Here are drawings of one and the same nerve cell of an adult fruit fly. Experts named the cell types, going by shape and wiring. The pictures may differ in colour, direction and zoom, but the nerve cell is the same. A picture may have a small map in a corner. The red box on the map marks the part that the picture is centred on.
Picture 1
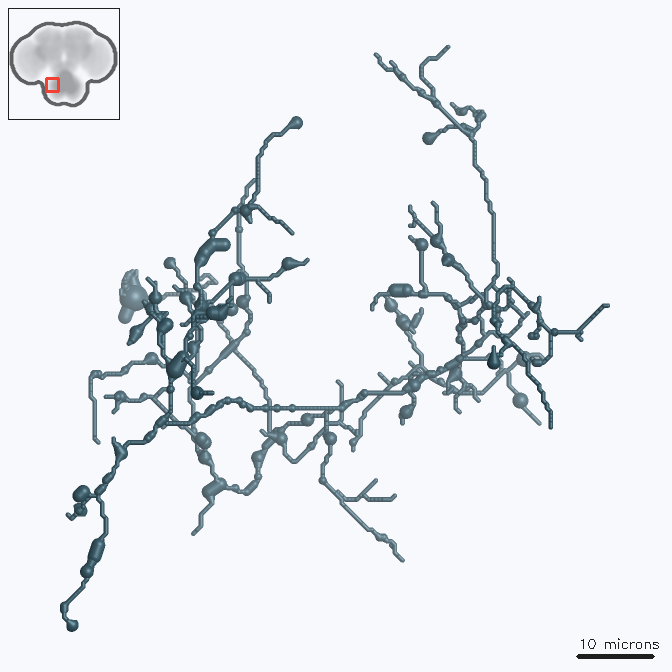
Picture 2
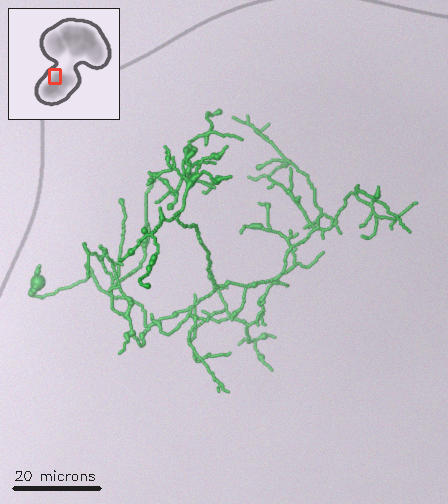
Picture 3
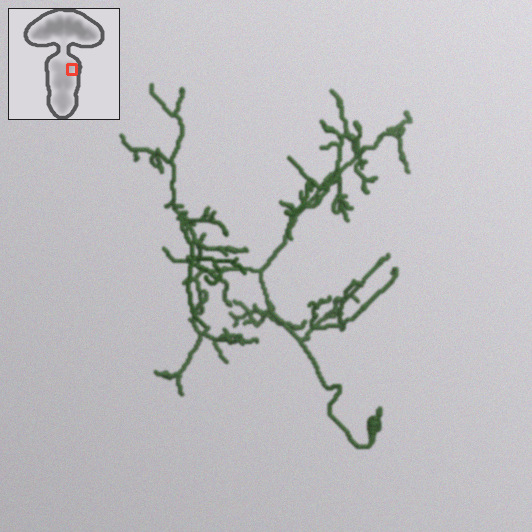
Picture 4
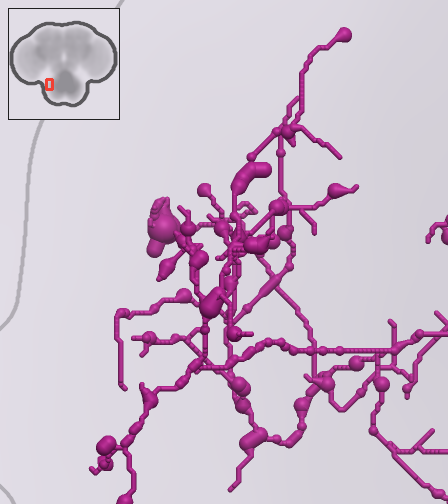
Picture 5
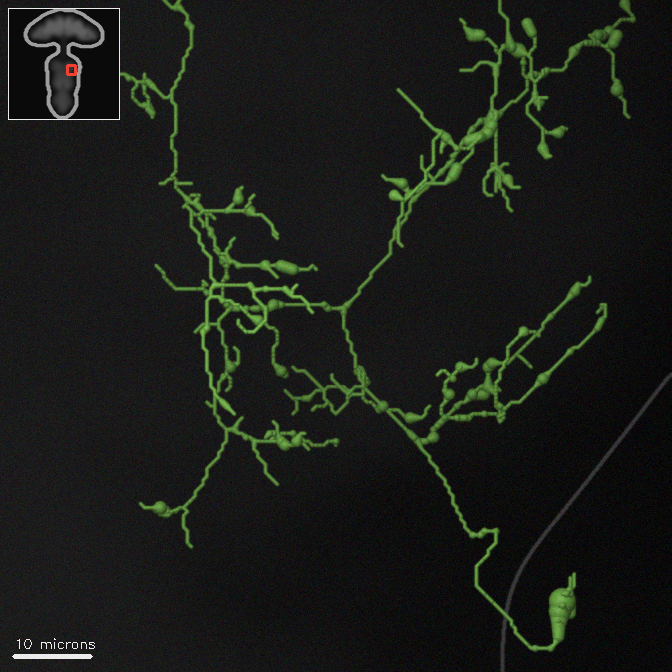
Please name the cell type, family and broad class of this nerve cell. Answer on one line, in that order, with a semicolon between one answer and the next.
IN21A070; hemilineage 21A; nerve-cord intrinsic neuron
